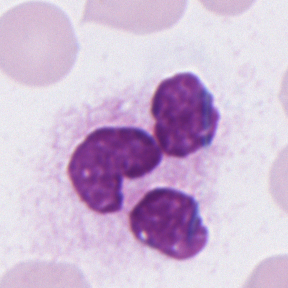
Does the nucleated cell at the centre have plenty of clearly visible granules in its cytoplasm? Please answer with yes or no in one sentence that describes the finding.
Yes, many granules are seen in the cytoplasm of this cell.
